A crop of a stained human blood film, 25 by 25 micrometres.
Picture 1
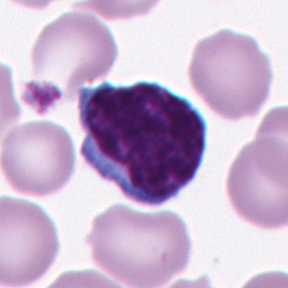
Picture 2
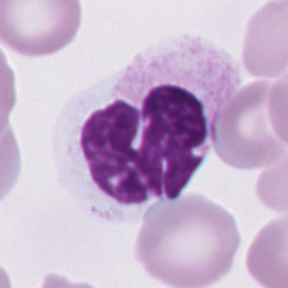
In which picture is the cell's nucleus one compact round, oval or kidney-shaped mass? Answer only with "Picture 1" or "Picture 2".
Picture 1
